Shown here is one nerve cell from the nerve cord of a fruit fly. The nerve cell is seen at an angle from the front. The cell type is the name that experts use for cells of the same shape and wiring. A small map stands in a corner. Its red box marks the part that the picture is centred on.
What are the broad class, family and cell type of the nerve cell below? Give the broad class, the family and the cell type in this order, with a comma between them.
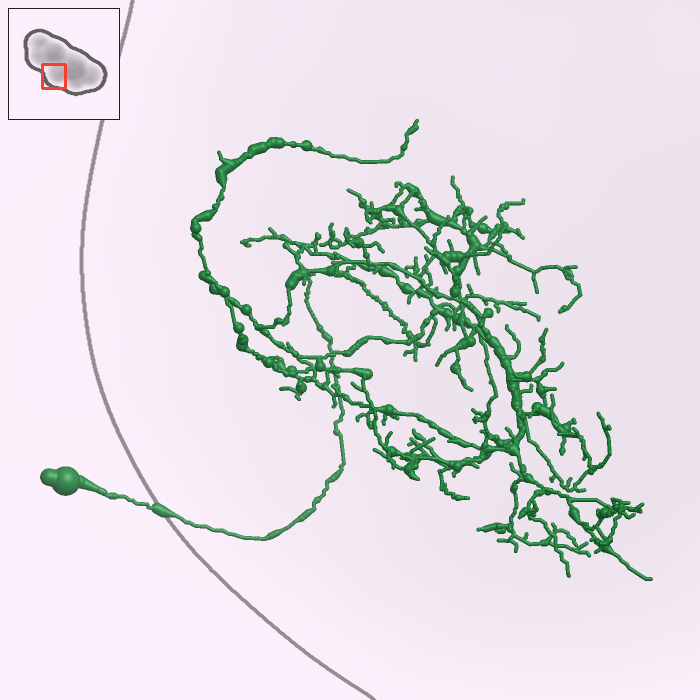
nerve-cord intrinsic neuron, hemilineage 20A.22A, IN20A.22A067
